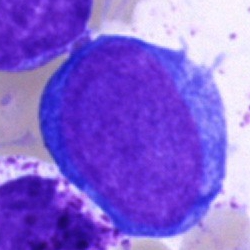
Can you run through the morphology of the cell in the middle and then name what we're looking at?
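First, the outline: rounded and oval. Next, the nucleus, which fills most of the cell and leaves only a narrow rim of cytoplasm. Then the cytoplasm, widest on the right side. Last, a small projection from the upper right edge. This is a proerythroblast.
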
